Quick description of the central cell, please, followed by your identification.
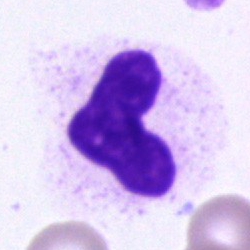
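The nucleus carries a deep notch on its right side, which gives it a heart-like shape. Around it the cytoplasm forms a wide rim, and no vacuoles are seen within it. The outer border of the cell is faint and poorly defined against the background. This is a band neutrophil.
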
